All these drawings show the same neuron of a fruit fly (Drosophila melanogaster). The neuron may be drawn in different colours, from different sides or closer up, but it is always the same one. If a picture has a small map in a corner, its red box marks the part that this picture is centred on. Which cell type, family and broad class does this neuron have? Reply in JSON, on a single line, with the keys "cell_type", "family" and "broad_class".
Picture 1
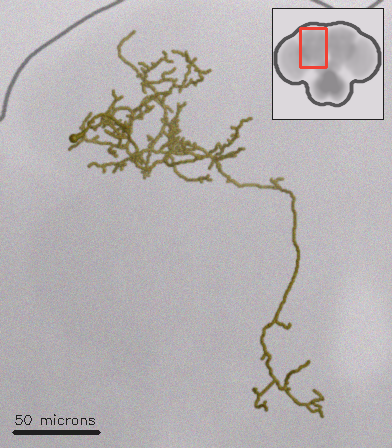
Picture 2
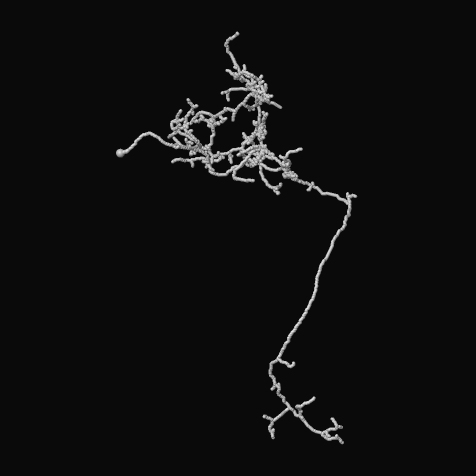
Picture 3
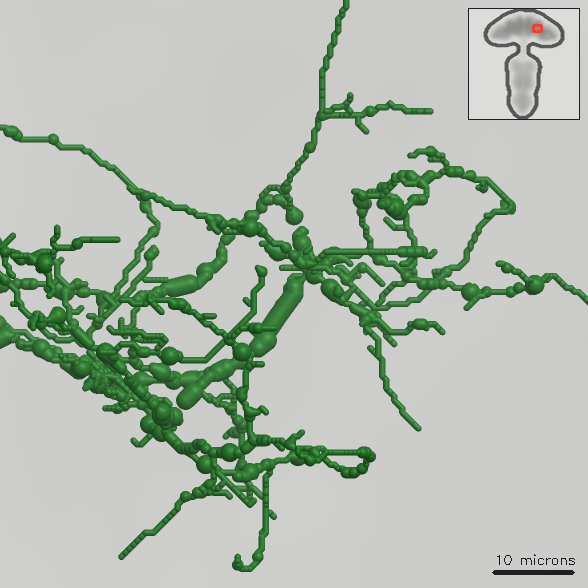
{"cell_type": "LHAD2c1", "family": "hemilineage VLPd1", "broad_class": "central-brain intrinsic neuron"}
